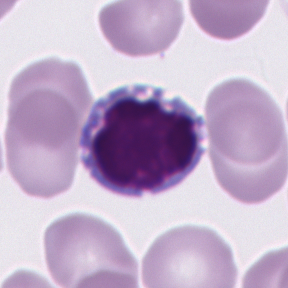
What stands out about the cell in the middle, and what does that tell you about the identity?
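In the cell in the middle, the nucleus is one rounded mass with no lobes. Its chromatin is dark purple and densely clumped, and no nucleoli can be seen. There are no coarse coloured granules in the cytoplasm either. This one is a typical lymphocyte.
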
